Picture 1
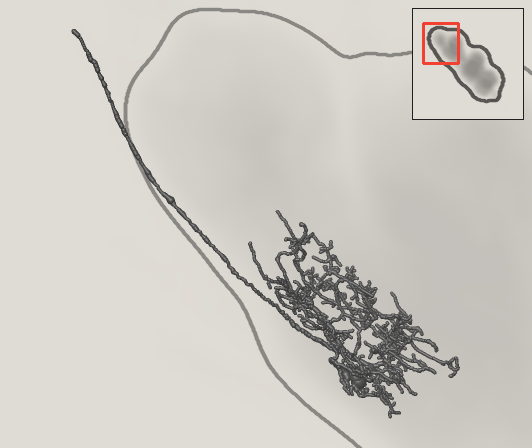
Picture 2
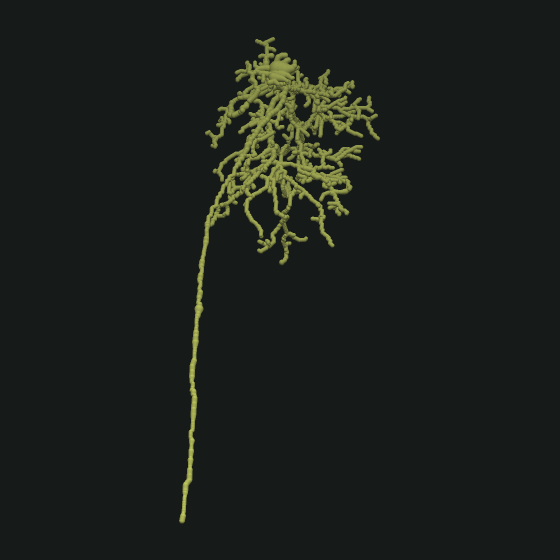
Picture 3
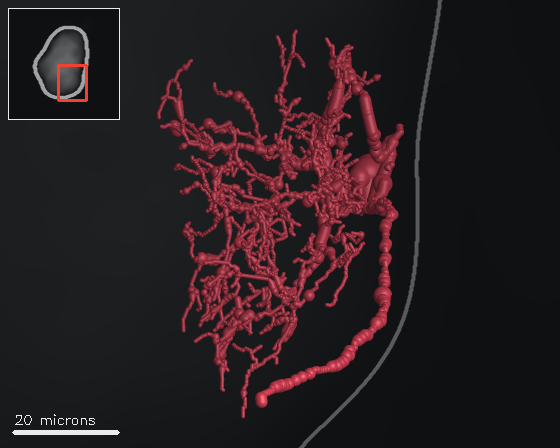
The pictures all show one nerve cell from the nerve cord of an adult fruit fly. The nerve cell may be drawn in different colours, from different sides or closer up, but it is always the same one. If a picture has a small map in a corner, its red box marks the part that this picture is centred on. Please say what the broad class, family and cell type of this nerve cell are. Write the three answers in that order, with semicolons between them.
motor neuron of the nerve cord; MNad; MNad56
